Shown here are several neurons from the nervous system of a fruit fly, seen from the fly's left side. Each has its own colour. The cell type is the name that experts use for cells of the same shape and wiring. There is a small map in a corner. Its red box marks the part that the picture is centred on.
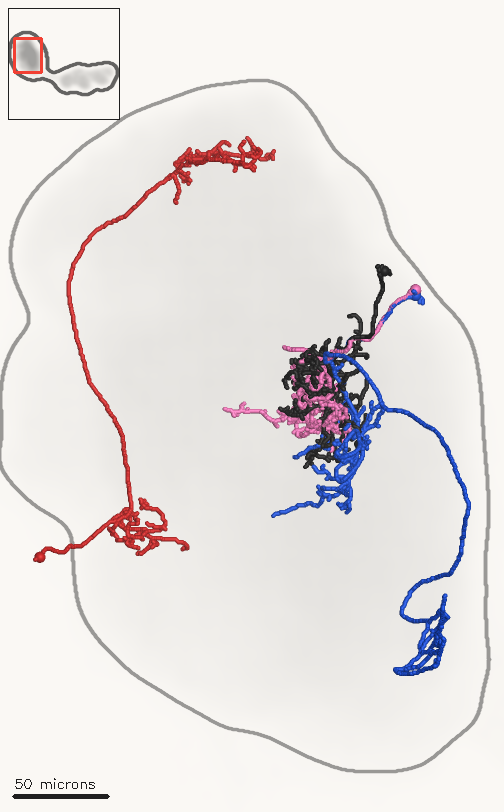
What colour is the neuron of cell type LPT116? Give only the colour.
blue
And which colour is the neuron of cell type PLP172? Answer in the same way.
pink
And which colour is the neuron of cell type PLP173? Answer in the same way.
black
